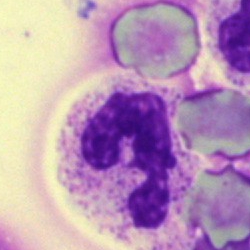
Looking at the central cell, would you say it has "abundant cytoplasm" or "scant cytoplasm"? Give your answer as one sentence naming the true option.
The nucleus is surrounded by broad cytoplasm.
